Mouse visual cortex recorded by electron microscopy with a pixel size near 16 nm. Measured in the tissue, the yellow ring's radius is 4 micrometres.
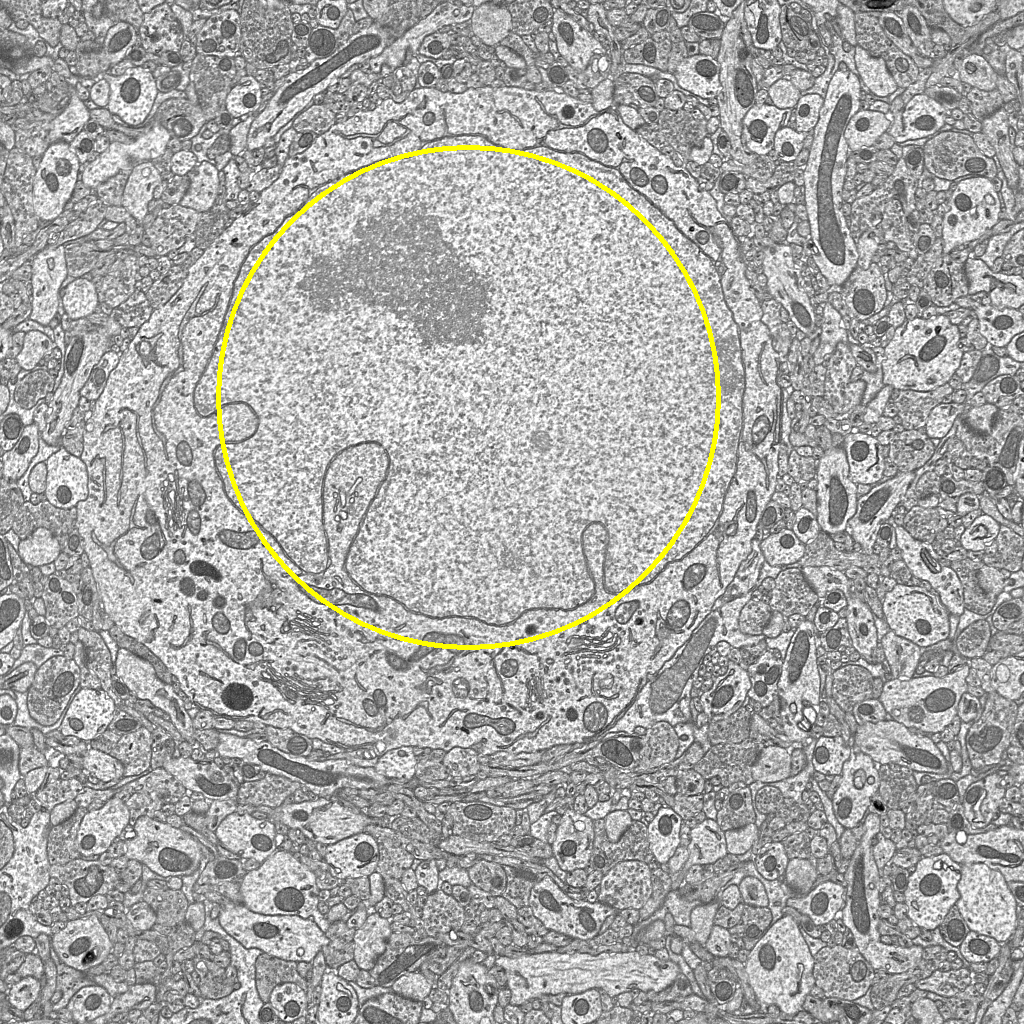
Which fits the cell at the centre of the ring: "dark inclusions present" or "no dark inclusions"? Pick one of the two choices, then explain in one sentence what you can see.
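Dark inclusions present. A few round, very dark bodies lie in the cytoplasm to the lower left of the nucleus.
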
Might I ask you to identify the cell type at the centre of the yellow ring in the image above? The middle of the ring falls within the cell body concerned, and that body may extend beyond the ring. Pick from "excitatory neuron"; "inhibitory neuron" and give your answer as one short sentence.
The centre of the ring falls on an inhibitory neuron.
